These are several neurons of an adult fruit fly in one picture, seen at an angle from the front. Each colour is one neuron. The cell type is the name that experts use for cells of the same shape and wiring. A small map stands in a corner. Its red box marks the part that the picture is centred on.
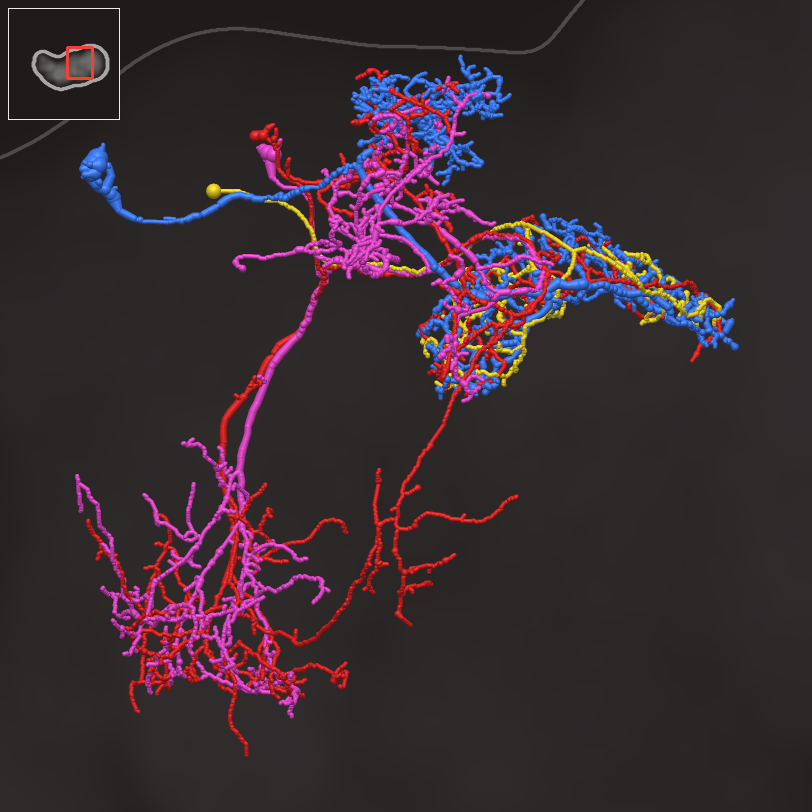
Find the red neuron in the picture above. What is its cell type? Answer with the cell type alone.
FB6M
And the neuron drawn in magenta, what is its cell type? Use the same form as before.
SIP086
